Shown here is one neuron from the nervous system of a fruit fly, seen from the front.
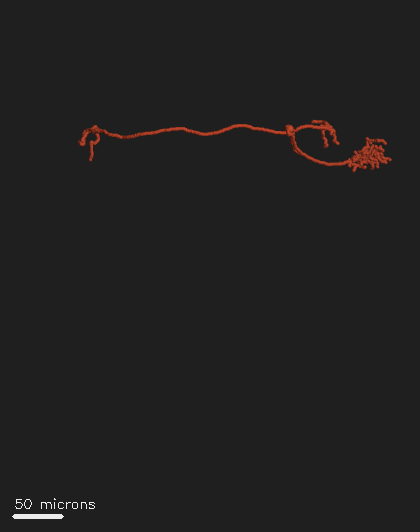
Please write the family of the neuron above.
hemilineage LHd1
